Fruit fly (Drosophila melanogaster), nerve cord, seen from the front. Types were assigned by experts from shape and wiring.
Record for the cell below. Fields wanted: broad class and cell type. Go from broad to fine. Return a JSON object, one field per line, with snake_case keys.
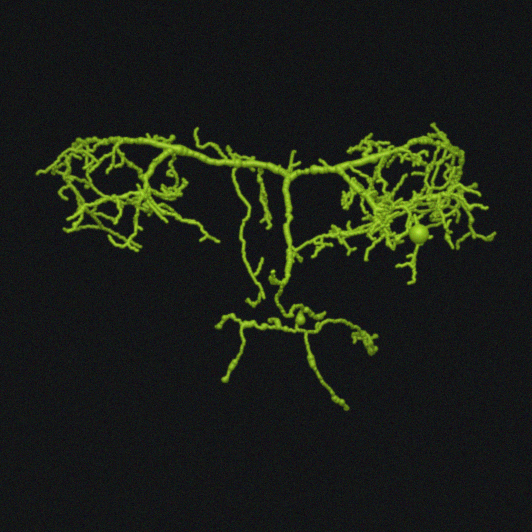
{
 "broad_class": "ascending neuron",
 "cell_type": "ANXXX108"
}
